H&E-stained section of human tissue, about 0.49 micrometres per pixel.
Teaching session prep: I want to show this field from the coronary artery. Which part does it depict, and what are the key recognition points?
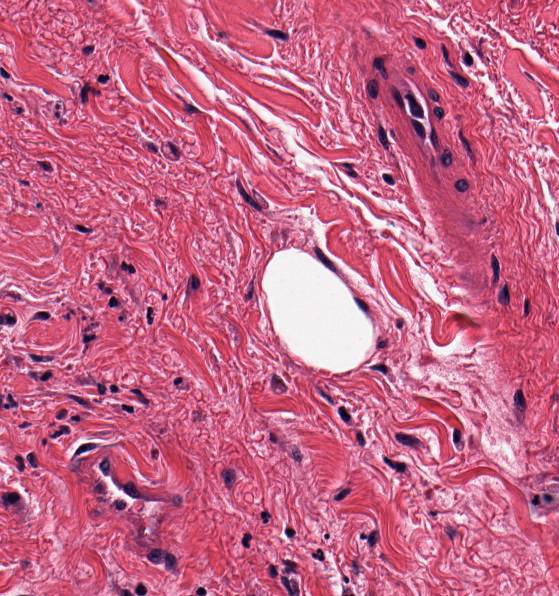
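Tunica adventitia is what this field shows. Checked: many collagen bundles are wavy, and small dark elongated or oval nuclei lie sparsely between them.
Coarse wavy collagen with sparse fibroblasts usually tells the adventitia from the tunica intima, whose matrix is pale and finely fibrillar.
Also noted: one empty oval white space near the centre, and no epithelium anywhere.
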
